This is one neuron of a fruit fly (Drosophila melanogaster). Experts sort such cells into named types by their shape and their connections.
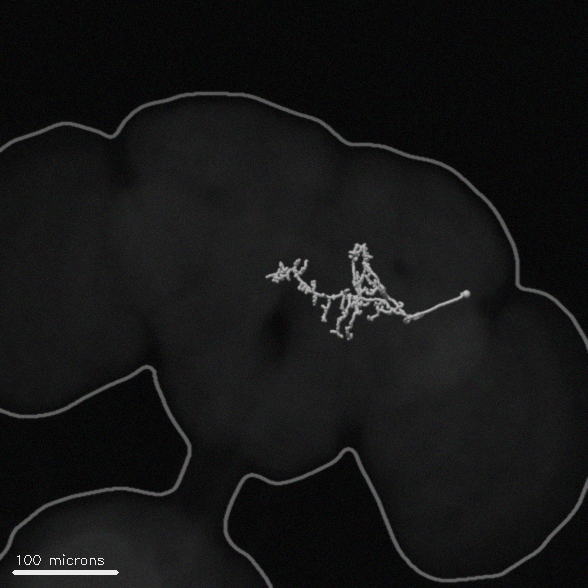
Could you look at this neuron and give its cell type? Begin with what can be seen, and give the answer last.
The cell body is on the right of the picture. From left to right in the picture it spans about 200 microns. Its broad class is central-brain intrinsic neuron. The cell type is CL128_d.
